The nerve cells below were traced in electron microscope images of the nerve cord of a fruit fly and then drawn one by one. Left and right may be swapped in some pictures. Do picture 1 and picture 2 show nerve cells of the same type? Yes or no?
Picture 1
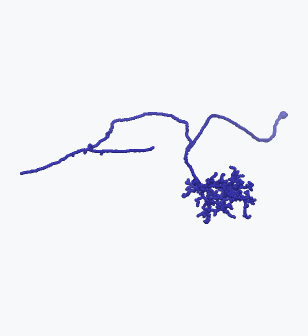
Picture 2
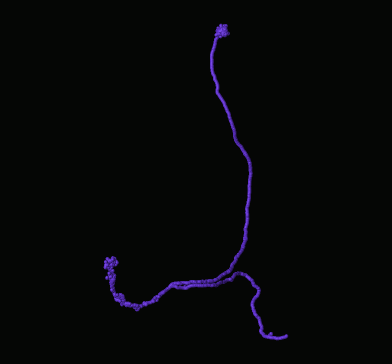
no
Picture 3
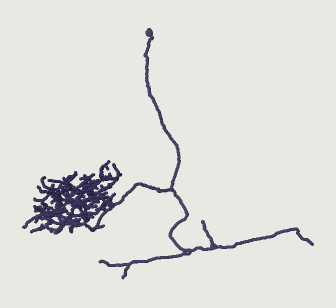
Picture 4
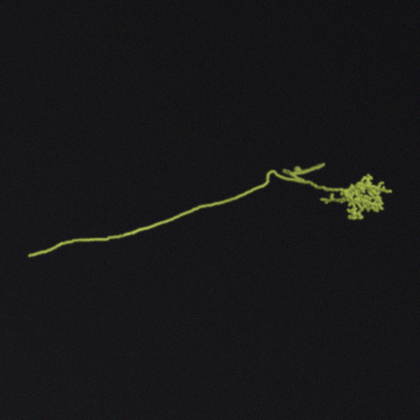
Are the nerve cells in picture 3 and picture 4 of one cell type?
no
